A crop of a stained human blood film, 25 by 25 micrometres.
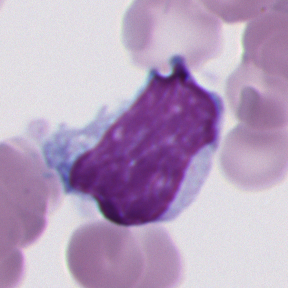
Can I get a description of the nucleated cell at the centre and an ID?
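An angular, roughly four-sided nucleus fills most of the cell, with a small notch in its upper edge. On the right, the cytoplasm is only a thin, pale rim around the nucleus; on the left, the pale bluish cytoplasm breaks up into ragged, hair-like projections. Name: typical lymphocyte.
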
